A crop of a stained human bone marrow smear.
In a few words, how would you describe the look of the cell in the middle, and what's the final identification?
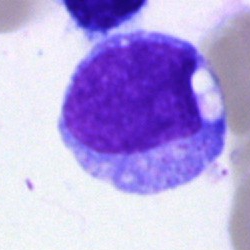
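A large nucleus fills the upper part of the cell, leaving most of the cytoplasm below it. Its chromatin stains dark purple with a mottled, patchy texture. Below the nucleus, the cytoplasm looks mottled with small paler spots. Two clear vacuoles sit together at the right edge of the cell, beside the nucleus. The cell is a blast.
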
